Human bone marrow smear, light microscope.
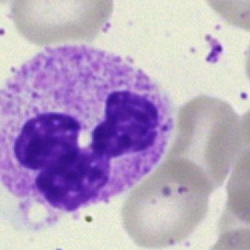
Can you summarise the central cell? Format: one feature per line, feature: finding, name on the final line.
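Chromatin: dense, dark purple
Cytoplasm: abundant, pale lilac-pink
Granules: fine, pink-purple, scattered throughout the cytoplasm
Clear space: small, rounded, at the lower left edge of the cytoplasm
Name: segmented neutrophil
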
